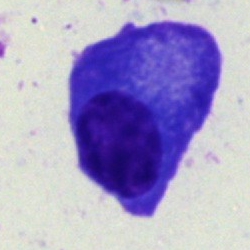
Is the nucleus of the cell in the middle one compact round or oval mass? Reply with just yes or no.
Yes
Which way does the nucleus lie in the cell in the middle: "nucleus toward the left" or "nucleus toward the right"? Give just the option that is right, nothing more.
Nucleus toward the left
